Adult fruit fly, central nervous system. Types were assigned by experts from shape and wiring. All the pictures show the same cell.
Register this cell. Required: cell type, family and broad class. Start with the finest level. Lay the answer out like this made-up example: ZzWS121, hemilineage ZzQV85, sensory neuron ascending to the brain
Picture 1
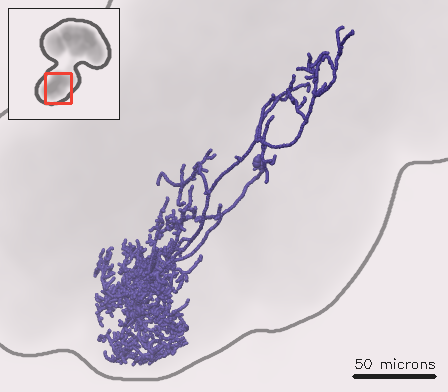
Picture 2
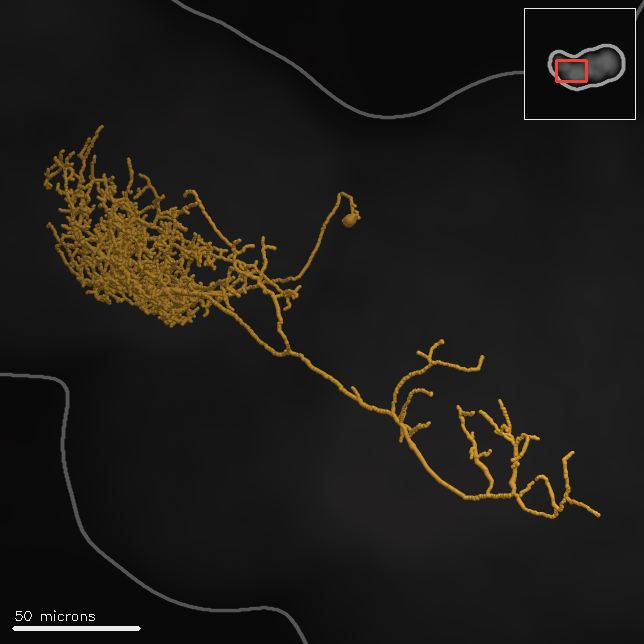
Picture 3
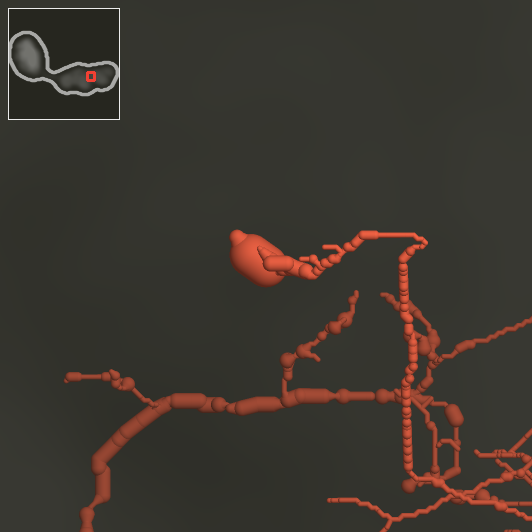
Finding: IN17A013, hemilineage 17A, nerve-cord intrinsic neuron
